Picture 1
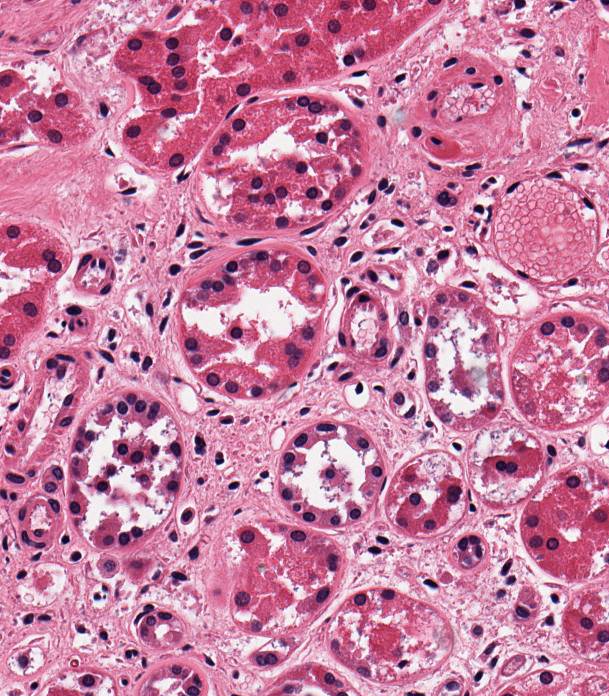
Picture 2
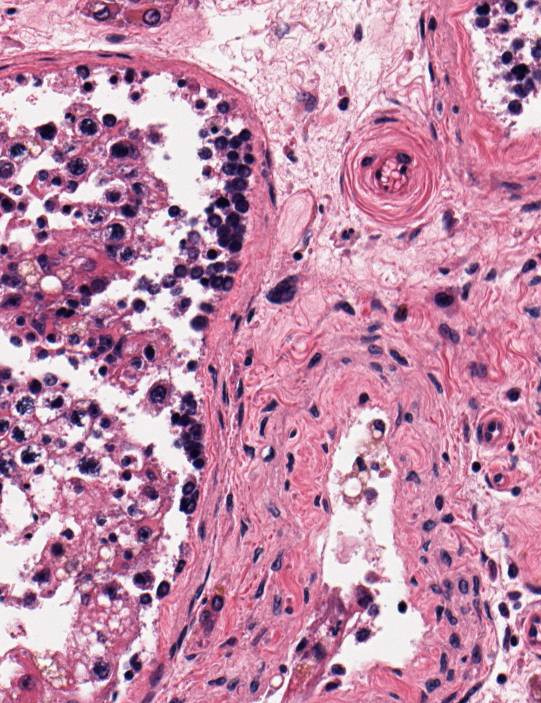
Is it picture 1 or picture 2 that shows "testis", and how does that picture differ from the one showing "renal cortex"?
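Renal cortex in picture 1, testis in picture 2. Picture 1: round to oval tubules in cross-section, lined by one layer of cuboidal cells with round, dark, central nuclei and, in most, abundant bright eosinophilic granular cytoplasm. Loose pale pink stroma between the tubules, with scattered spindle and oval nuclei. Picture 2: small cells with dark round nuclei packed densely along the right edge of the left tubule, which is bounded by a pink fibrous band whose elongated nuclei run parallel to its edge.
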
